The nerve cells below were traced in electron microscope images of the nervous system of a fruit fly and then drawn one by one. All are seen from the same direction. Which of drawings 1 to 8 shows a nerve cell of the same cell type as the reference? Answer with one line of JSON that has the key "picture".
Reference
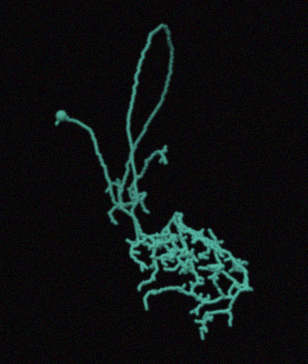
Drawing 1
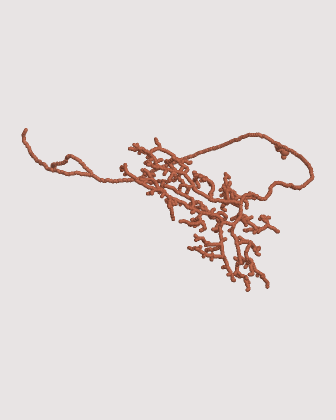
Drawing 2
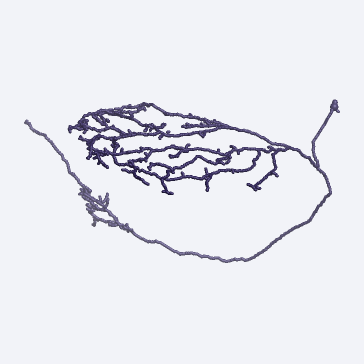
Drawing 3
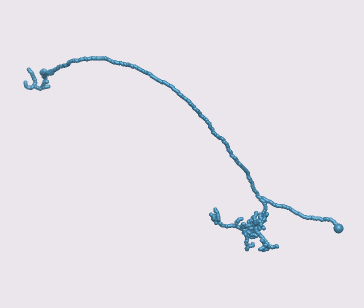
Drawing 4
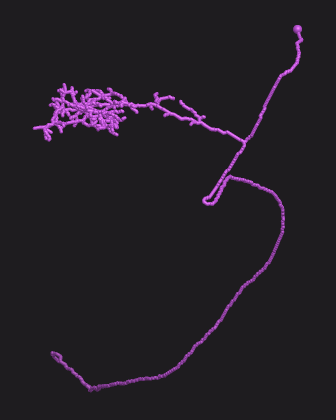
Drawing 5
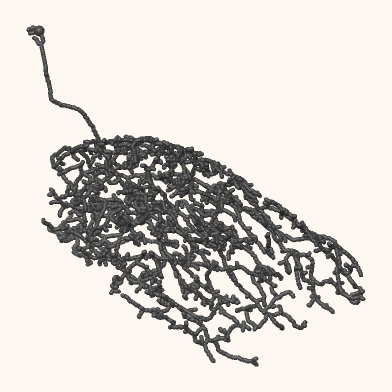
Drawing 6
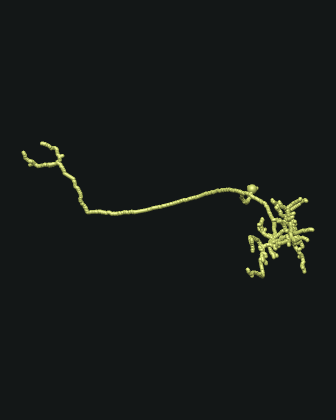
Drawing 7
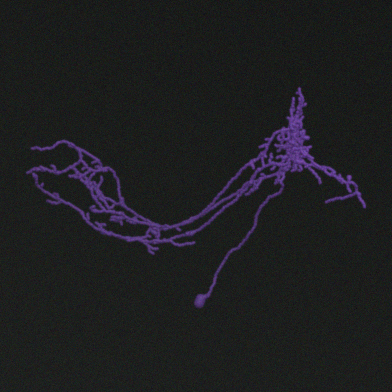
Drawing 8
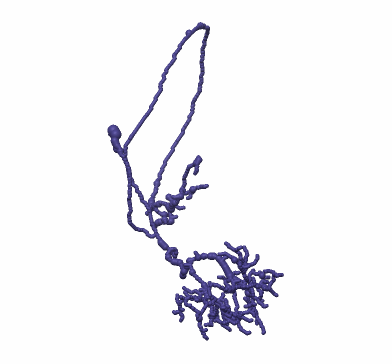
{"picture": 8}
